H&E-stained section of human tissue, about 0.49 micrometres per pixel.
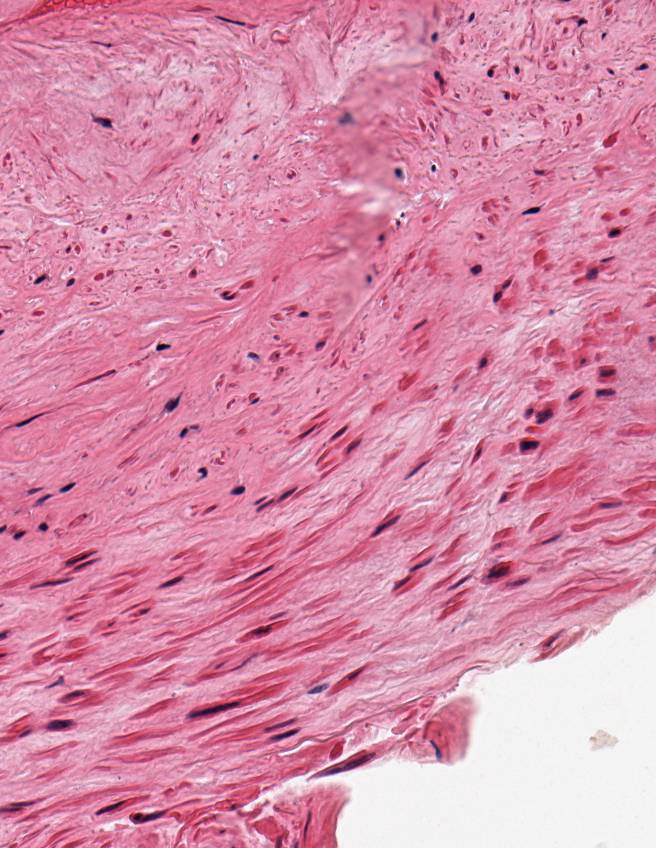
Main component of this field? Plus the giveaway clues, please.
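The structure is the tunica media of an artery. In the lower half, spindle cells lie parallel, running obliquely from lower left toward upper right, with dark, elongated, cigar-shaped nuclei.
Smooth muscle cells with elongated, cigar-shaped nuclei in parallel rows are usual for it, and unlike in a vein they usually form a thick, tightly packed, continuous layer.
Many cells in the lower and right parts have cytoplasm of a deeper red-pink than the background around them. In the upper left, the fibres are wavy and swirled rather than straight.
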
